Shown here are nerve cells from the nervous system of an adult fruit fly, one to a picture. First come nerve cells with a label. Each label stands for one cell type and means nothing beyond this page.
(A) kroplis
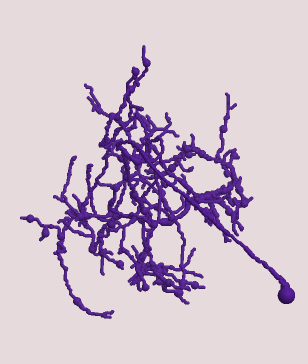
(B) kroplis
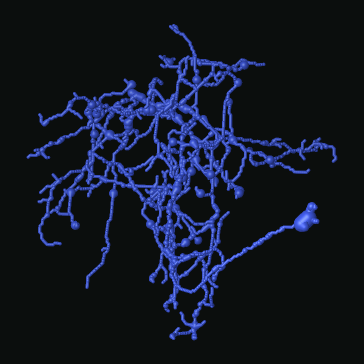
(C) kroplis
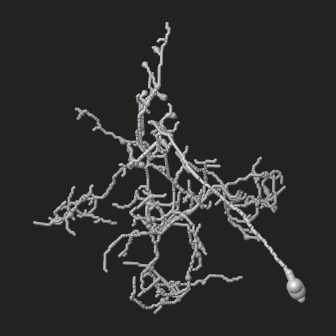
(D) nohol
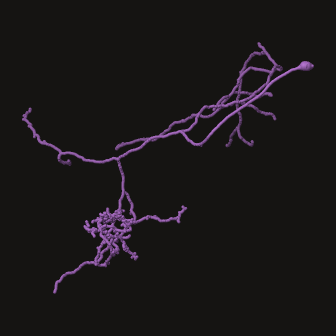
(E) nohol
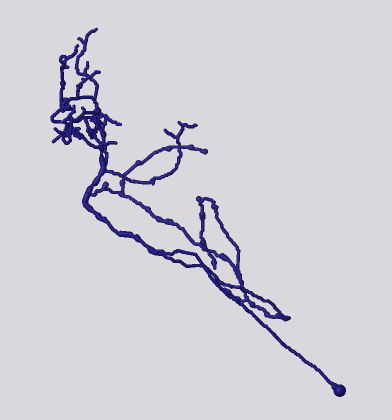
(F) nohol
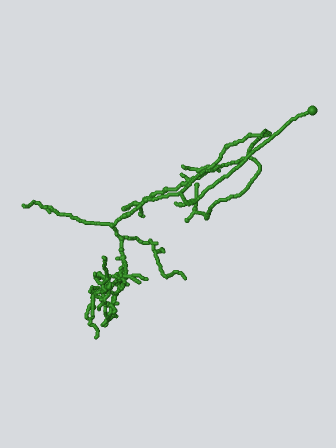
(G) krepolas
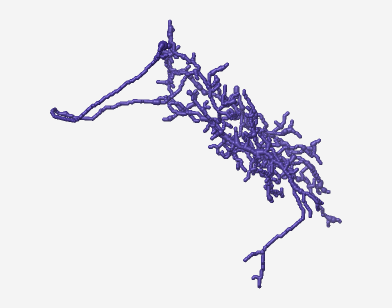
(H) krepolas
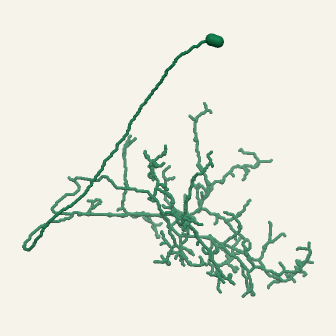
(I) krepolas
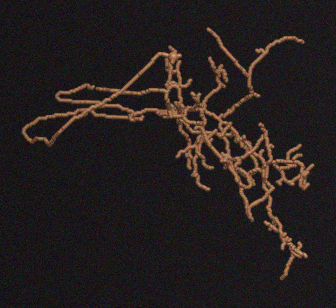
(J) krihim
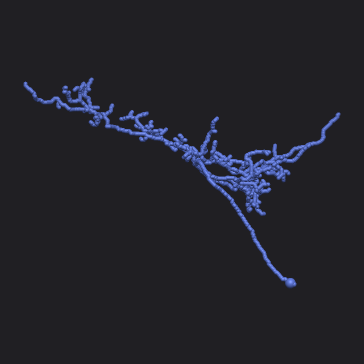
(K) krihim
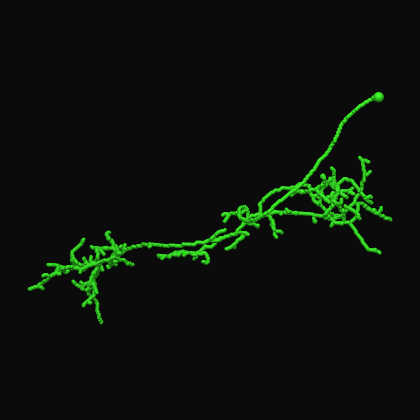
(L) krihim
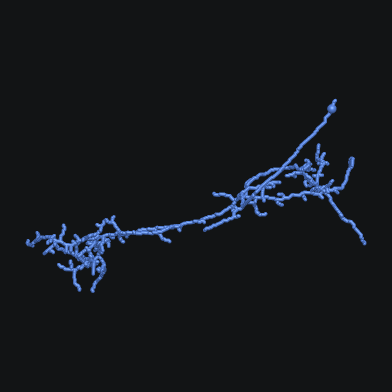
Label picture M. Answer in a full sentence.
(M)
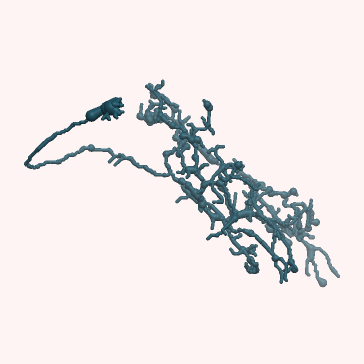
It belongs to krepolas.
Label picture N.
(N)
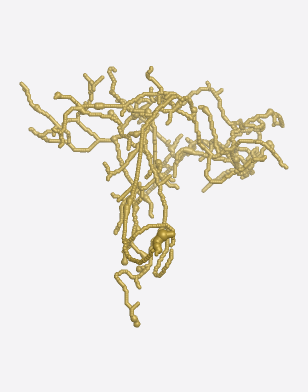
It belongs to kroplis.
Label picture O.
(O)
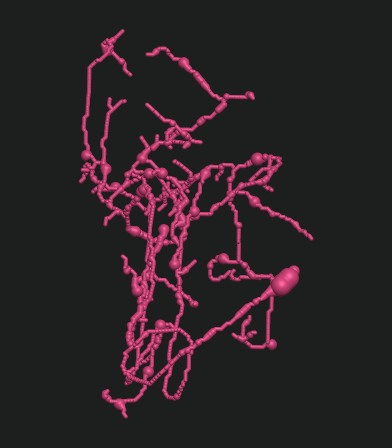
It belongs to kroplis.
